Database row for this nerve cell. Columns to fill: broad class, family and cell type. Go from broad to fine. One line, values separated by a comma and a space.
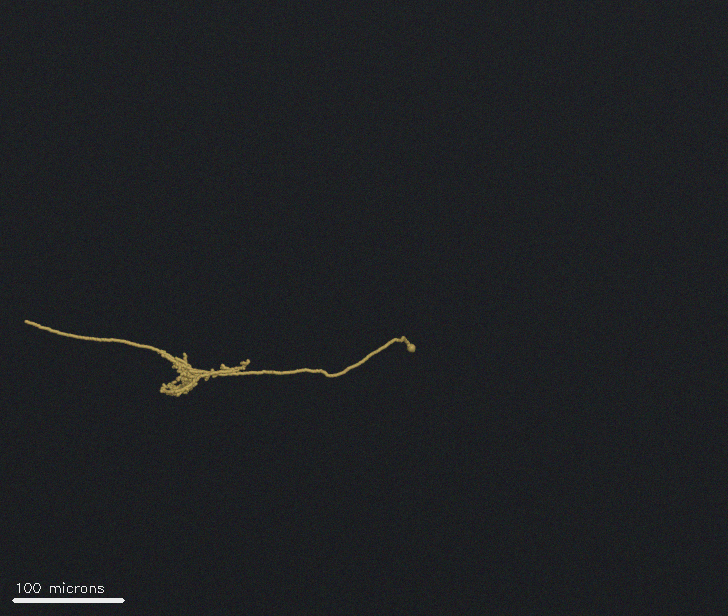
ascending neuron, hemilineage 05B, AN05B076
